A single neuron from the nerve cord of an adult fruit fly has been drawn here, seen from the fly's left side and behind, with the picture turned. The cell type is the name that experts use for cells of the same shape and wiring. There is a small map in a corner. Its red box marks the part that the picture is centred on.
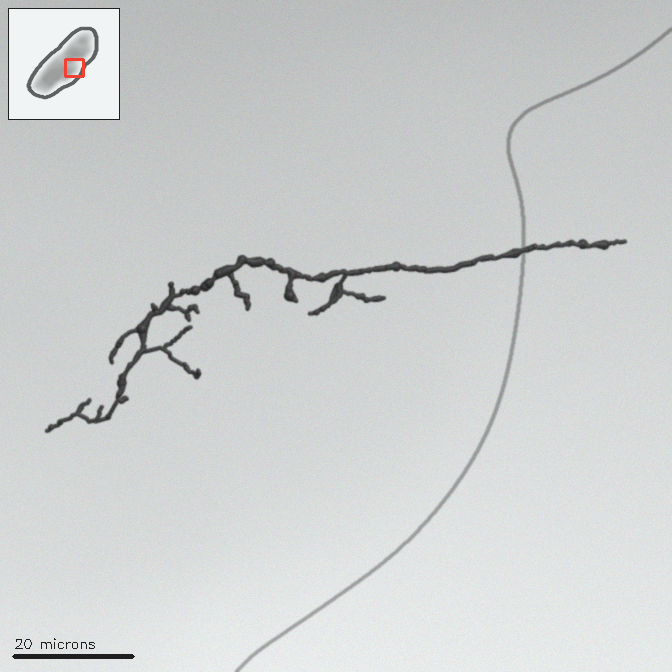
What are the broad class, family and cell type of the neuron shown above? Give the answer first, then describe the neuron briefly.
Its broad class is sensory neuron entering the nerve cord. Its family is called class mechanosensory tactile. It is of cell type SNta43. No cell body is drawn. By the scale bar it is about 100 microns wide in this view.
